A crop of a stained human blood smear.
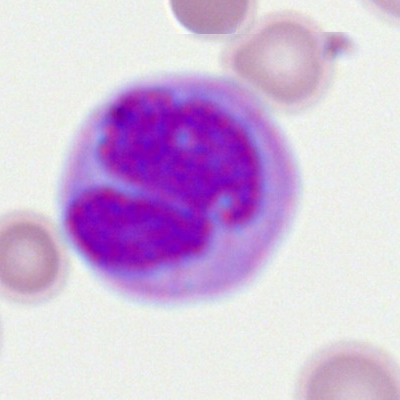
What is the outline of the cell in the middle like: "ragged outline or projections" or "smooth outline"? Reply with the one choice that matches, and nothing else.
Smooth outline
